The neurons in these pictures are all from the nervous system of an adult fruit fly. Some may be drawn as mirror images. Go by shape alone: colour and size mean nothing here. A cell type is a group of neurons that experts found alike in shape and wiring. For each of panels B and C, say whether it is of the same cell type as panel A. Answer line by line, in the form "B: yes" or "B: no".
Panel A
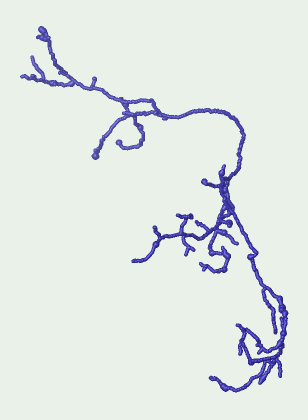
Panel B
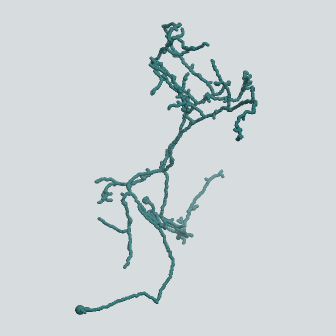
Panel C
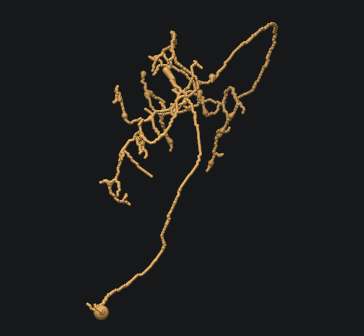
B: no
C: yes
